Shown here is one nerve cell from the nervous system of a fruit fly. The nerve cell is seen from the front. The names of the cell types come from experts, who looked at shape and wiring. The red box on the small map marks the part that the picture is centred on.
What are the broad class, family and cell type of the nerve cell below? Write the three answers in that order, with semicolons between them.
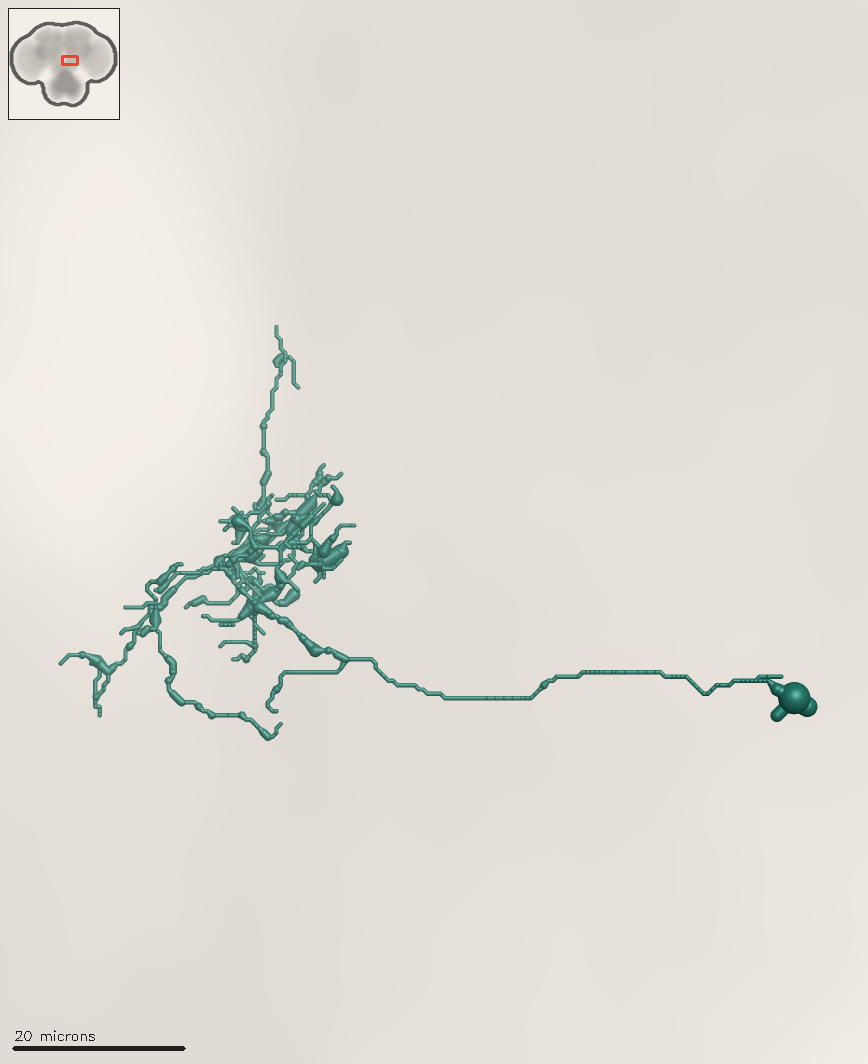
central-brain intrinsic neuron; hemilineage TRdl_a; PRW021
